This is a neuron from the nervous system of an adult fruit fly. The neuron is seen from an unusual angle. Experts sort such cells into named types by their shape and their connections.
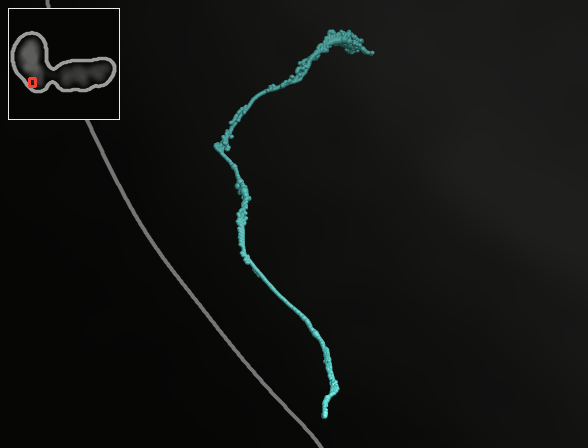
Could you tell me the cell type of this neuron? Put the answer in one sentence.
The cell type is R7y.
